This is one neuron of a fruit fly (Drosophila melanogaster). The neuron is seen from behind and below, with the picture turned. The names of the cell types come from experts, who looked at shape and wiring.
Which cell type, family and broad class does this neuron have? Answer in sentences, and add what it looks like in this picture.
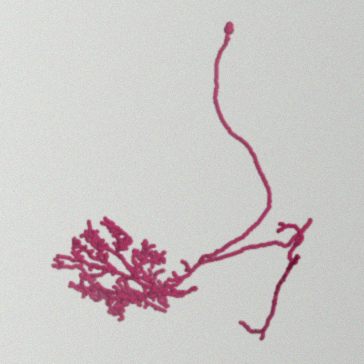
Its cell type is IN23B025. Its family is hemilineage 23B. This is a nerve-cord intrinsic neuron. The picture shows dozens of branch ends. In this view it is about as wide as it is tall.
